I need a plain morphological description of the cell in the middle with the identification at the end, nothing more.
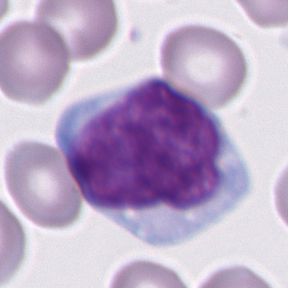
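Several fairly straight edges give the cell an angular outline. Its nucleus, irregular and lumpy in outline, lies toward the upper left, so the cytoplasm is widest at the lower right. That cytoplasm is pale sky blue. The name for this cell is myeloblast.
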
